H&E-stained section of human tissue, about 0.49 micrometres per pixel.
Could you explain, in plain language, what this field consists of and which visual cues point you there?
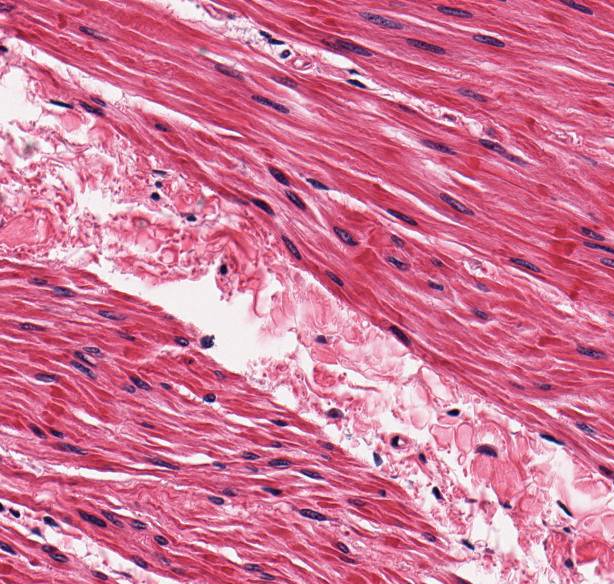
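This is fibromuscular stroma. Within each band, smooth muscle cells lie parallel to one another as long spindles, with elongated, cigar-shaped nuclei that have blunt ends, and their cytoplasm stains deep pink.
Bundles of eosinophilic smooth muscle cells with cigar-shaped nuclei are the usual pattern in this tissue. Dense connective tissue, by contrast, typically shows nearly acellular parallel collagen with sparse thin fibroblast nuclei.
No epithelium is present anywhere in the field.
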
